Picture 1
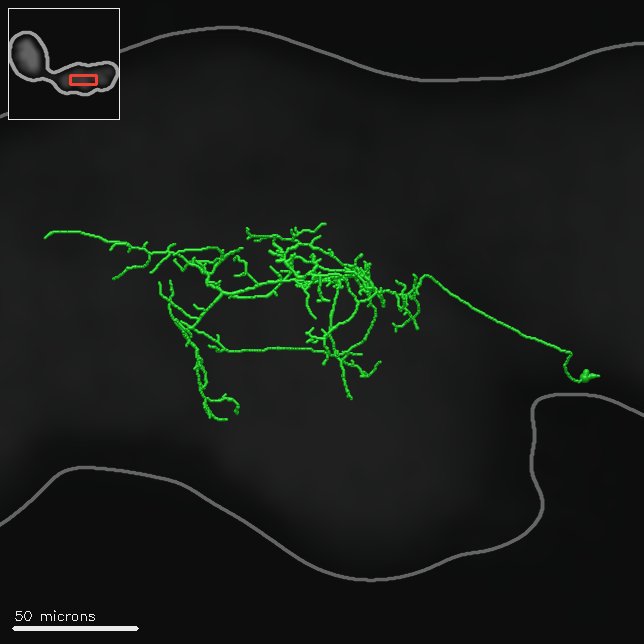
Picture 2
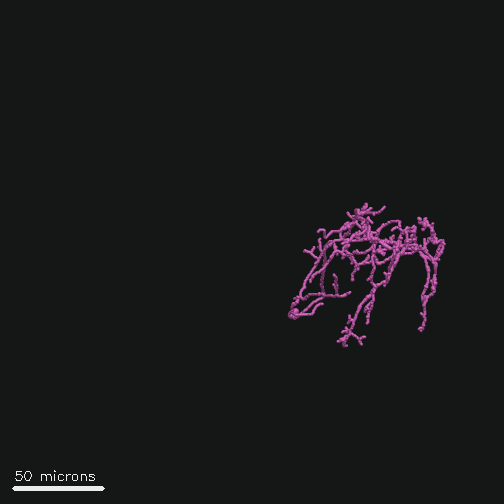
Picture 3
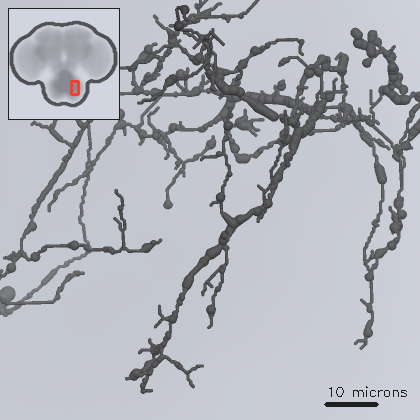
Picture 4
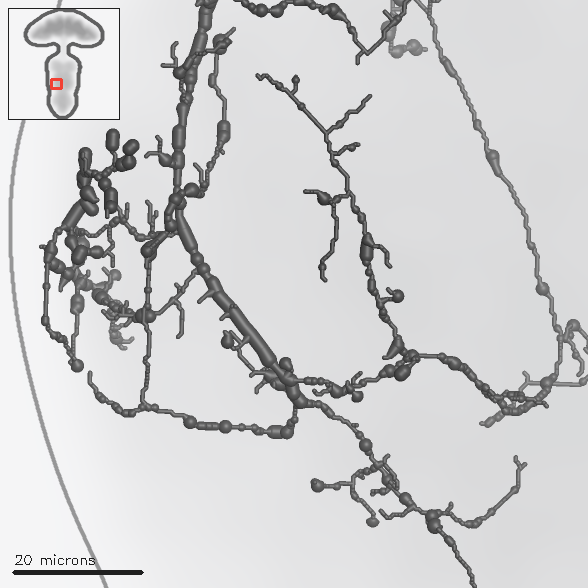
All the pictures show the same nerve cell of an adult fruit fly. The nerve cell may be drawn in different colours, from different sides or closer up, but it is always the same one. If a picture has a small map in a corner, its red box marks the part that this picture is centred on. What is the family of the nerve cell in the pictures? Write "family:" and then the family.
family: hemilineage 03A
